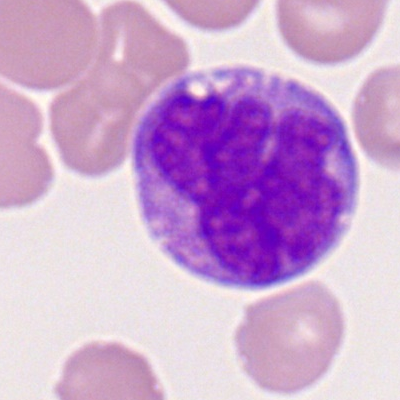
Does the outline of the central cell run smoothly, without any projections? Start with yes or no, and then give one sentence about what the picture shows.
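Yes. The cell outline is round and smooth.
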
